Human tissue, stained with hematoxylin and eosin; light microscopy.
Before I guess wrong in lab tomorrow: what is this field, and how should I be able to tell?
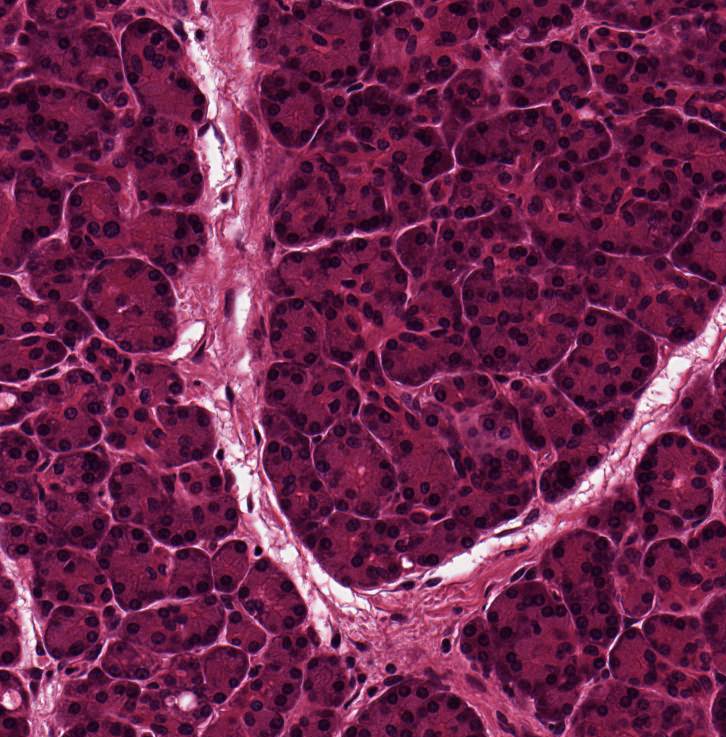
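Answer: exocrine pancreas. Pale pink fibrous septa divide the tissue into lobules of closely packed acini.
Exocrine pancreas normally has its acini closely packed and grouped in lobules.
The acini are small rounded clusters with tiny or barely visible central lumens. Deeply stained purple-red cytoplasm fills most of each acinar cell, and the nuclei are round and dark.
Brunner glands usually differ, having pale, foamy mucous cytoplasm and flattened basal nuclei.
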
